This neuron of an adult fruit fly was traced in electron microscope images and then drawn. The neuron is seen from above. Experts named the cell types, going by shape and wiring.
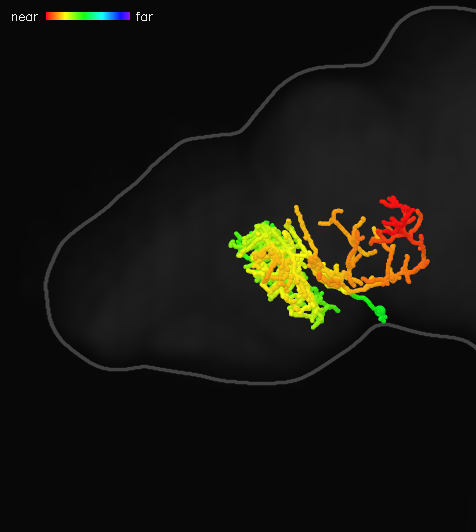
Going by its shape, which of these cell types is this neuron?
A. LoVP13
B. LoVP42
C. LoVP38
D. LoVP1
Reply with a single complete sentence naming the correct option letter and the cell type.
Option B corresponds to LoVP42, the neuron's cell type.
